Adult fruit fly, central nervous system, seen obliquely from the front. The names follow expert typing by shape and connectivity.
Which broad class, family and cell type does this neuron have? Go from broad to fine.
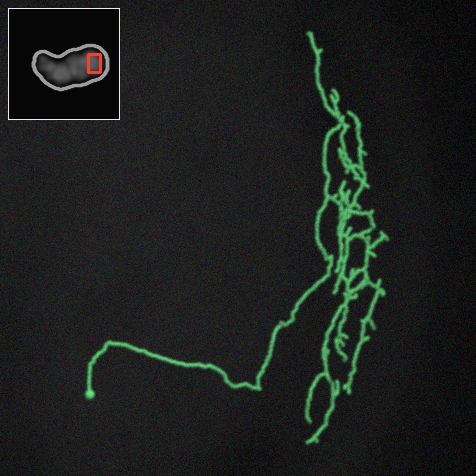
optic-lobe intrinsic neuron; Cm; Cm20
